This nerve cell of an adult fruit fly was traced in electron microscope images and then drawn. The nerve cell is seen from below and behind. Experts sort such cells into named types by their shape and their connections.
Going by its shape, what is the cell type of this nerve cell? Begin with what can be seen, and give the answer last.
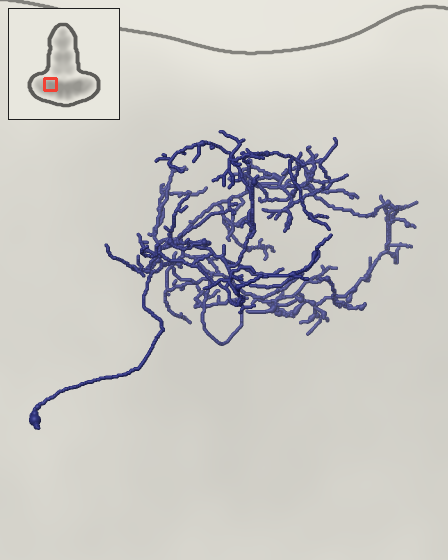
Its cell body lies at the lower left of the picture. Dozens of branch ends can be seen. This is a central-brain intrinsic neuron. It is of cell type LHAV2k13.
